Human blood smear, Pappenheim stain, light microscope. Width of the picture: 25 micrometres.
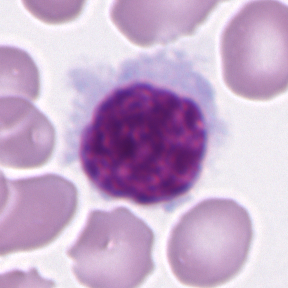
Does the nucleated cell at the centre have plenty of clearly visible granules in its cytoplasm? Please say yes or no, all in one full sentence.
No, not a single granule can be seen in its cytoplasm.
